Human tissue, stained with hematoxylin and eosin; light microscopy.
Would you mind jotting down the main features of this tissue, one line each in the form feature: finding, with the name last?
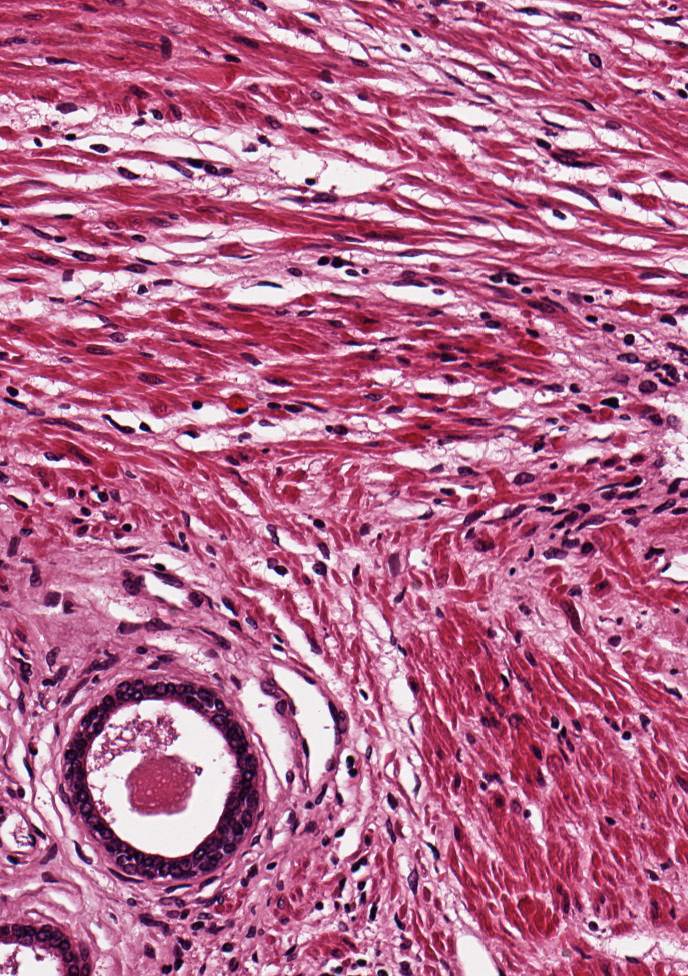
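Smooth muscle: bundles running roughly horizontally, upper half of field
Muscle cells: bright pink cytoplasm, elongated spindle-shaped nuclei
Duct: lower left, lined by epithelium
Epithelial nuclei: crowded, dark-staining, forming a dense ring
Stroma: concentric layers of loose, pale-staining tissue wrapping the duct
Name: prostate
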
